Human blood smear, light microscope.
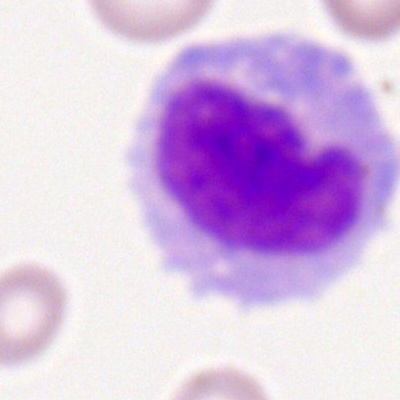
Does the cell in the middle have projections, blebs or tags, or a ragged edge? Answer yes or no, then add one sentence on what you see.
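Yes. The cell's outline is irregular, with a slightly ruffled edge.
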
